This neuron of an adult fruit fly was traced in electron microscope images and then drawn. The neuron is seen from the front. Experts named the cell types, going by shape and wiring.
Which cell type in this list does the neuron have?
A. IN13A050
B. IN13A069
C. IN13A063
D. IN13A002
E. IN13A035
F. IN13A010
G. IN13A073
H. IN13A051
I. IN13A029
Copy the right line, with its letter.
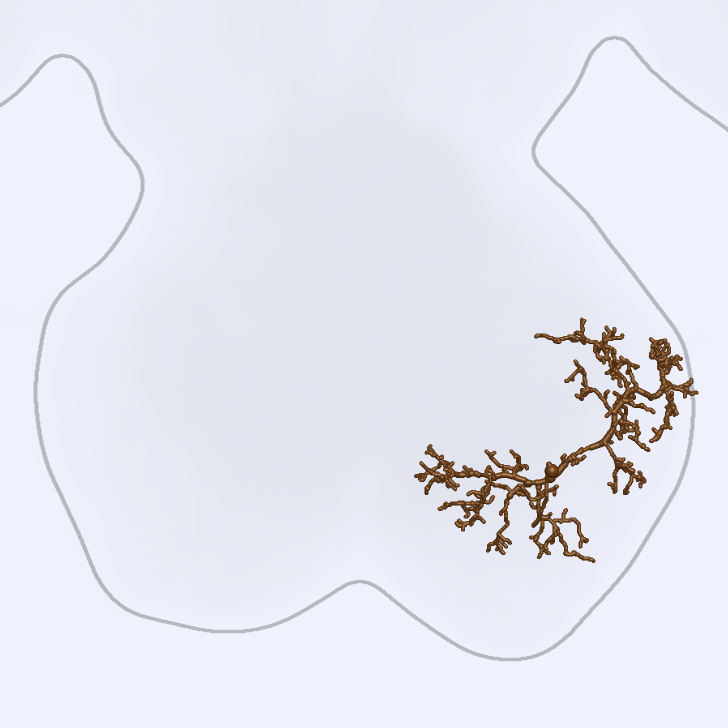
A. IN13A050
